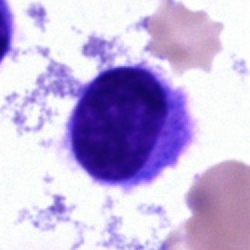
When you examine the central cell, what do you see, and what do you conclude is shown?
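Dark purple, densely packed chromatin sits within a cell of roughly round outline. Its cytoplasm is widest on the right side of the nucleus, and no granules are visible within it. This is a hairy cell.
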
